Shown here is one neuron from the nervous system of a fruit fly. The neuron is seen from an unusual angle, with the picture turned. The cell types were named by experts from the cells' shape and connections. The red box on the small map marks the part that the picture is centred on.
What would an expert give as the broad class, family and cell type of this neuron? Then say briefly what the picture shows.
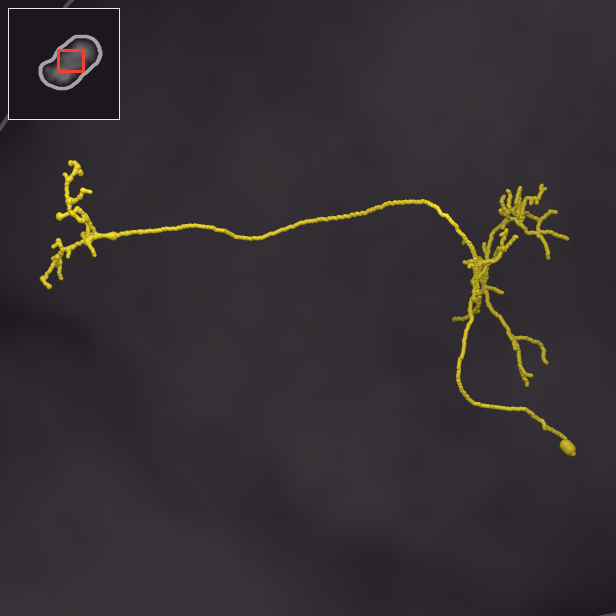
This is a central-brain intrinsic neuron. Its family is hemilineage ALv1. It is of cell type M_vPNml68. The cell body is at the lower right of the picture. The picture shows dozens of branch ends.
